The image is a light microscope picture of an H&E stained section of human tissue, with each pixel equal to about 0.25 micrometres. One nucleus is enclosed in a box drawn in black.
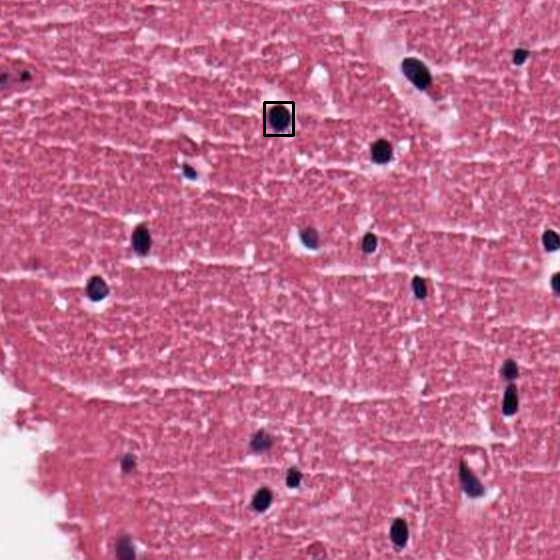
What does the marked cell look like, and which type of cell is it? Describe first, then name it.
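The nucleus is round to slightly oval, with a smooth outline. The nucleus is stained very dark, almost black, and evenly so throughout, with no inner detail visible. It is about the same size as the other small dark nuclei scattered across the field. No pink cytoplasm can be made out around the nucleus; instead a thin pale clear rim surrounds it, widest on its upper side. It lies alone in the pink, finely streaked fibrous background, not touching any other nucleus. Type of cell: oligodendrocyte.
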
